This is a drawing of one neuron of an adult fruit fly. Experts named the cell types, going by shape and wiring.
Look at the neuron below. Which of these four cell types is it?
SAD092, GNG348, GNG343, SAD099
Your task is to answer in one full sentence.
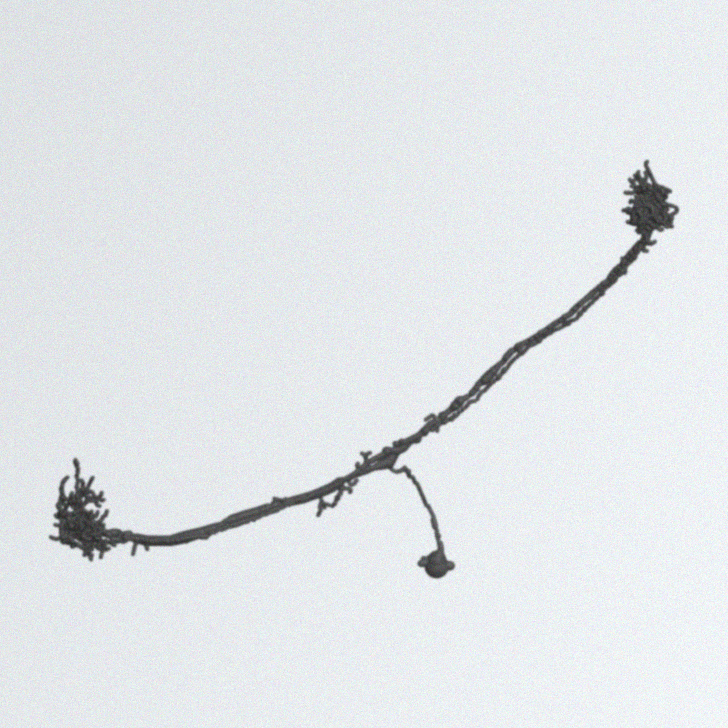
The cell type name SAD092 applies to this neuron.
